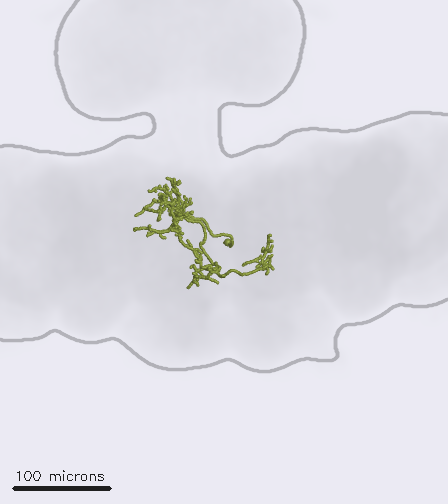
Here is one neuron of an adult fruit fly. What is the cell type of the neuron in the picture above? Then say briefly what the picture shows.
It is of cell type SMP128. It is a central-brain intrinsic neuron. The cell body is in the middle of the picture. From left to right in the picture it spans about 150 microns.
